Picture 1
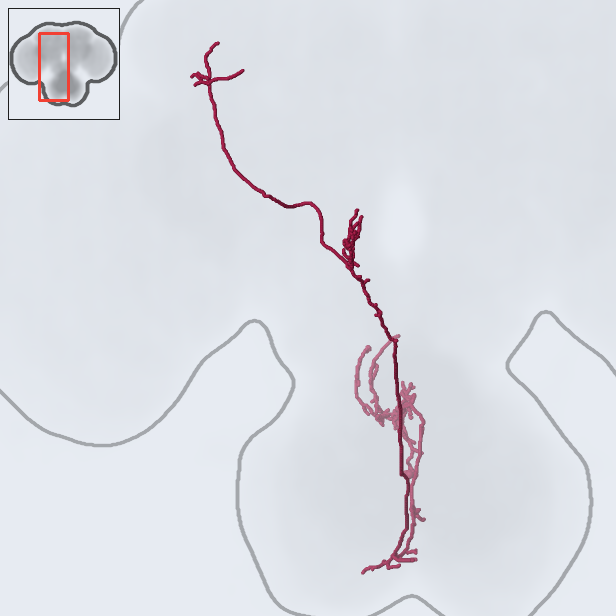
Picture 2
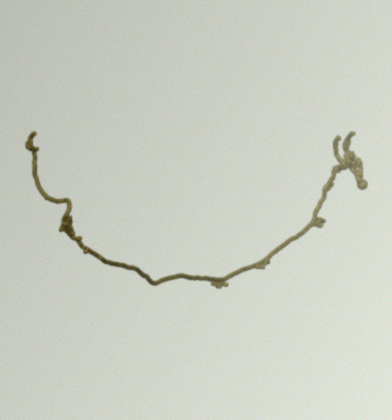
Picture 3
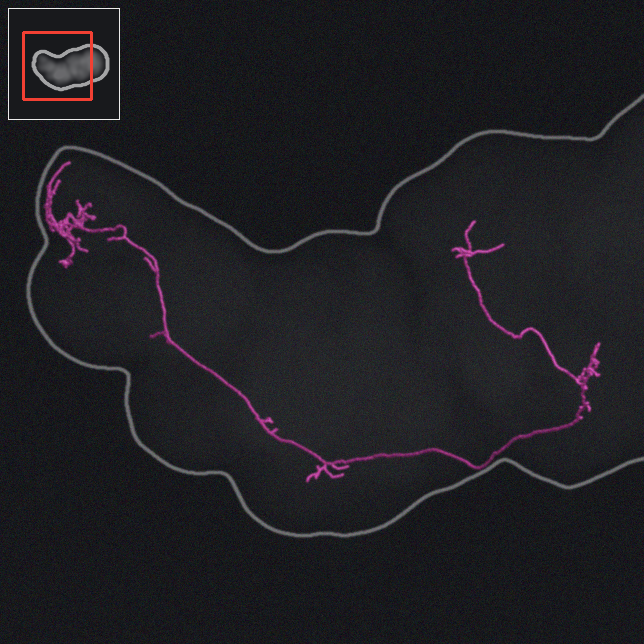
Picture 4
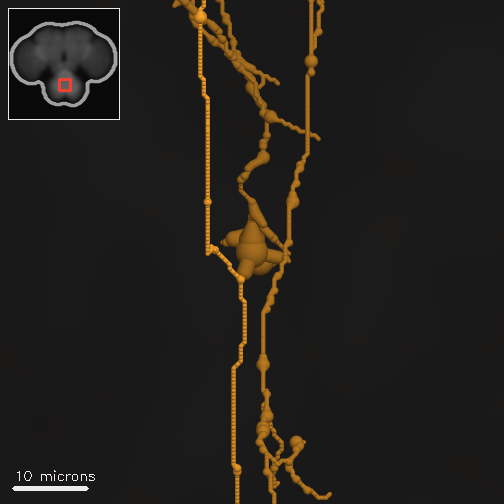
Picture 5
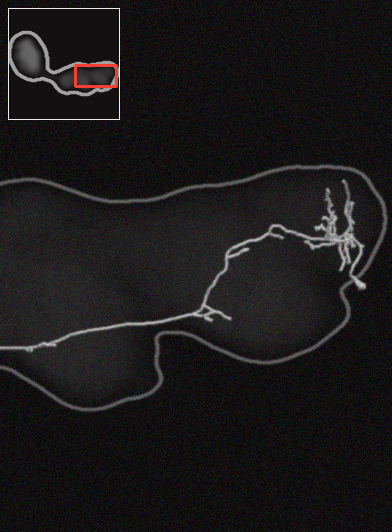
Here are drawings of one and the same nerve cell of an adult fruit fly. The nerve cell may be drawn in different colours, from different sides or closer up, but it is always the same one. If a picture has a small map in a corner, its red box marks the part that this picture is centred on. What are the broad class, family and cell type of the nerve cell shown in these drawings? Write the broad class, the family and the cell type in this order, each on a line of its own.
ascending neuron
hemilineage 09B
AN09B042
